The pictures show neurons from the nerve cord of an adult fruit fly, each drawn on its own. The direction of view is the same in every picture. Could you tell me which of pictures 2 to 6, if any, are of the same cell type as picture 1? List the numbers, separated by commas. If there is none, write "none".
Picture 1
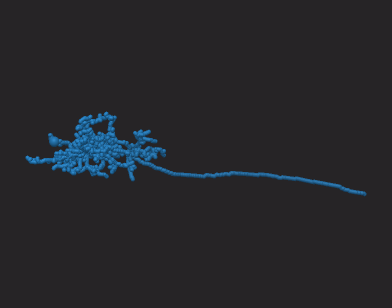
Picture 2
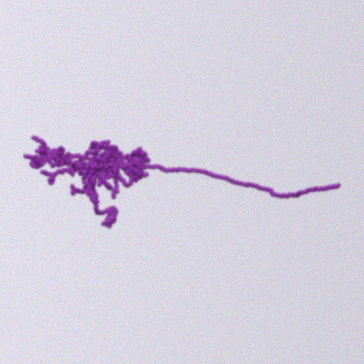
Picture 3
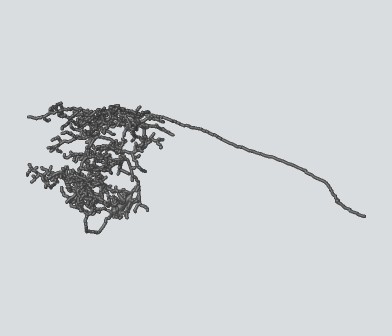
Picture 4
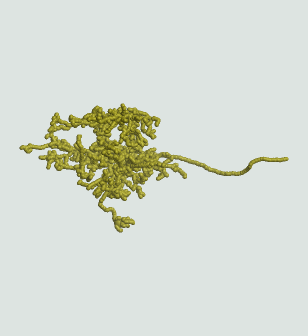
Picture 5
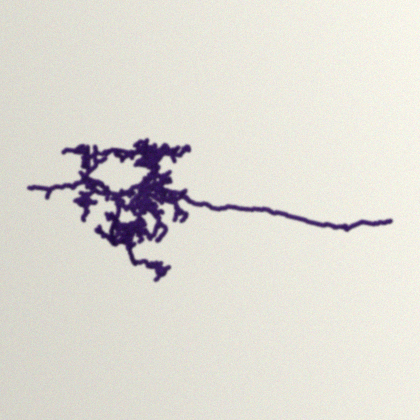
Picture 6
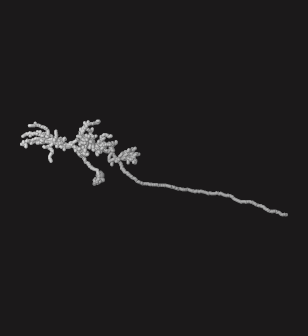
2, 6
